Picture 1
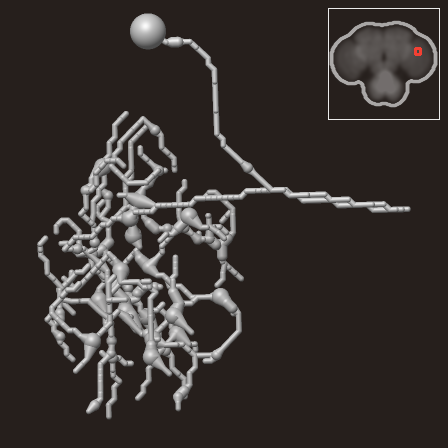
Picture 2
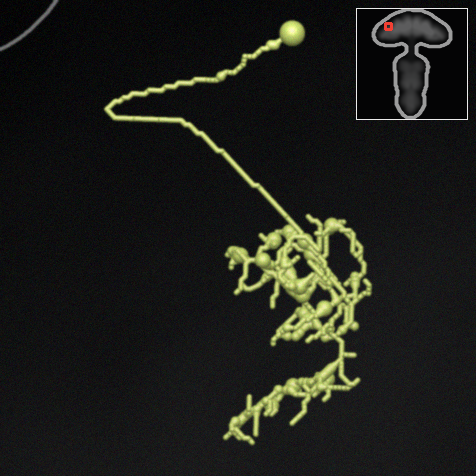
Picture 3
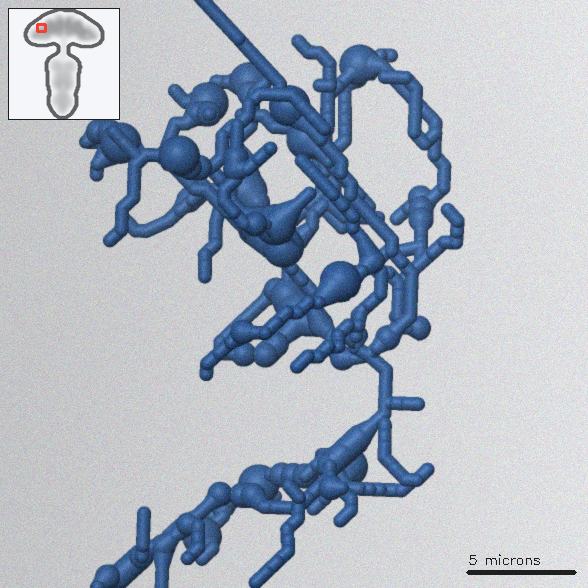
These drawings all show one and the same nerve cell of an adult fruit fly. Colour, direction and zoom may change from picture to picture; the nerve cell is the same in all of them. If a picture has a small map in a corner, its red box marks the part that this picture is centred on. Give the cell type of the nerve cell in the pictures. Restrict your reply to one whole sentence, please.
Under the cell type Mi16 falls this nerve cell.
